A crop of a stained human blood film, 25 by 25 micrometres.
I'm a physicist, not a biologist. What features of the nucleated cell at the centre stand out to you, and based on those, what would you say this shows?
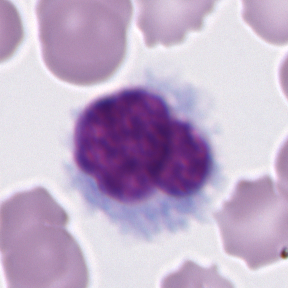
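Nucleus first: no nucleoli can be made out within it. Cytoplasm next: it is pale blue and free of granules. Border last: the outer edge of the cytoplasm is ragged, drawn out into fine, wispy projections. This is a hairy cell.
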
